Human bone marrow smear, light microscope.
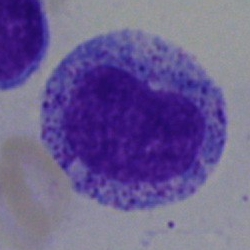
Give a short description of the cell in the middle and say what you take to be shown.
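Outline roughly round. Nucleus with a shallow notch on its upper right edge. Chromatin finely textured, not coarsely clumped. Many dark purple granules scattered throughout the cytoplasm. Promyelocyte.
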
